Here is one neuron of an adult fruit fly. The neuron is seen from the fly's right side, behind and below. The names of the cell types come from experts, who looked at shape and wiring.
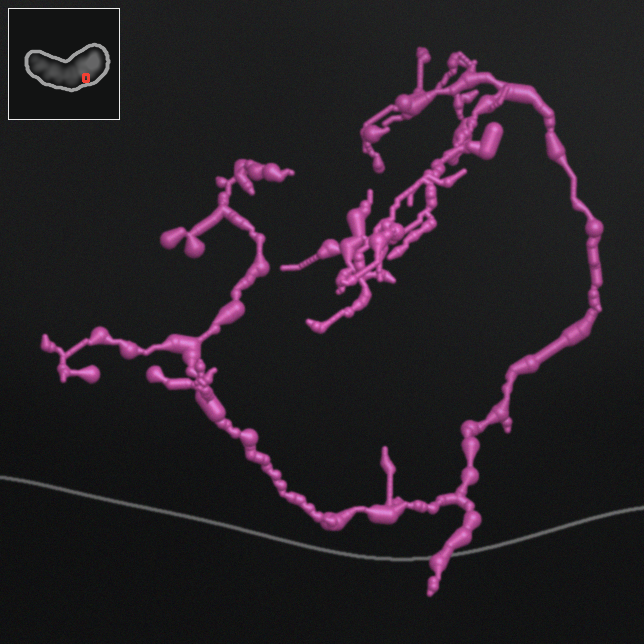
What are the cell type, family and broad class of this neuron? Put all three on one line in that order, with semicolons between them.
BM_Taste; class mechanosensory; sensory neuron entering the brain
